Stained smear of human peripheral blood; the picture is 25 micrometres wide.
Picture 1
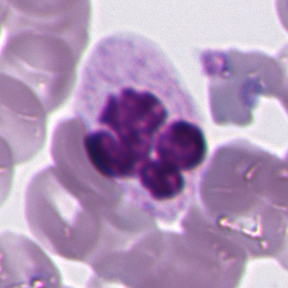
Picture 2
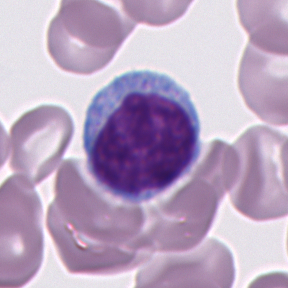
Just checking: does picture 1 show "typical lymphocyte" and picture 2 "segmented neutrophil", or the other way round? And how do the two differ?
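Picture 1 holds the segmented neutrophil and picture 2 the typical lymphocyte. The neutrophil's nucleus is divided into lobes, whereas the lymphocyte has a single round nucleus, about 9 micrometres across, with no indentation. The neutrophil's cytoplasm is dotted with fine violet granules, while no distinct granules are seen in the lymphocyte's.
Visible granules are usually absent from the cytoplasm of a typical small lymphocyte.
The outlines differ as well: a smooth oval, taller than it is wide, in picture 1, and round and smooth in picture 2. What the two share is dense, dark purple chromatin, coarsely clumped in the lymphocyte, and the absence of visible nucleoli.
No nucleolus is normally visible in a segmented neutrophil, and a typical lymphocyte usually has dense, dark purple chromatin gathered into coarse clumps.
Red cells overlap the lower left edge of the neutrophil and press against the lower edge of the lymphocyte.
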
